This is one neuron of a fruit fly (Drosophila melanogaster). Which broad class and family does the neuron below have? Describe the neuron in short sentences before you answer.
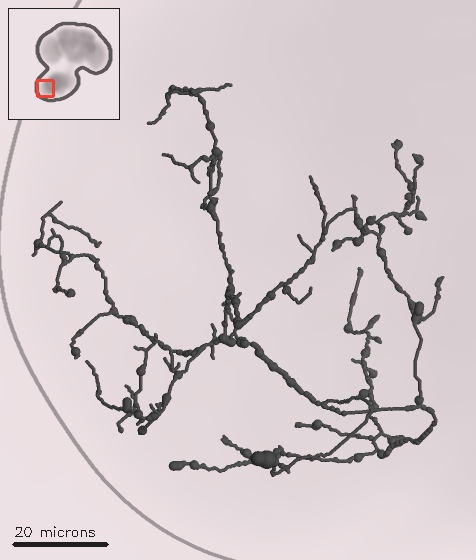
The cell body is at the bottom of the picture. From left to right in the picture it spans about 90 microns. The picture shows dozens of branch ends. It is a nerve-cord intrinsic neuron. Its family is hemilineage 01B.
